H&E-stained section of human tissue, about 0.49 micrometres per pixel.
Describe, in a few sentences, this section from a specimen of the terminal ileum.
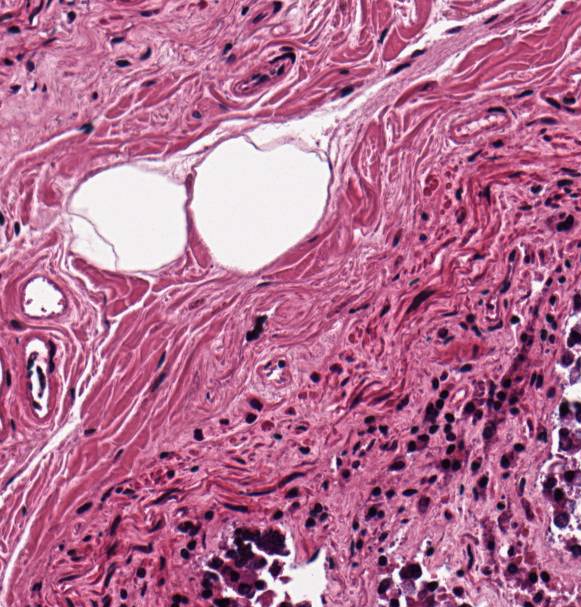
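Mostly dense pink fibrous tissue, with a more cellular zone lower right. Higher up, nuclei are sparse, mostly thin and elongated. Lower right, small dark round-to-oval nuclei crowd closer than elsewhere. Thin white splits separate some fibre bundles, one running diagonally across the upper right.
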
